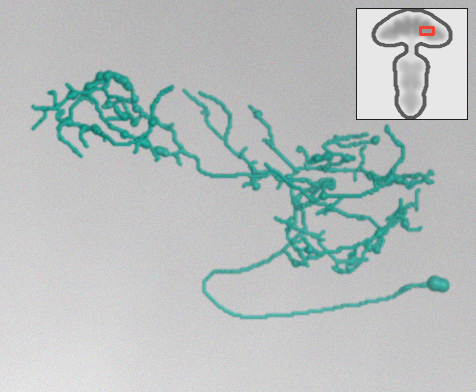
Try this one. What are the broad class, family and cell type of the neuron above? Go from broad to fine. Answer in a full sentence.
A central-brain intrinsic neuron of hemilineage LHp1, type CB3012.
